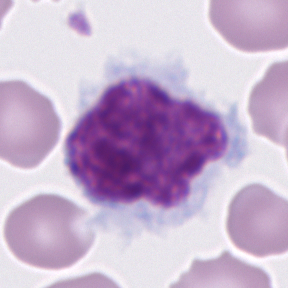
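Hairy cell, centre of field. Nucleus large, filling most of the cell, outline irregular and bumpy. Chromatin dark purple, mottled. Cytoplasm pale blue, only a narrow rim.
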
